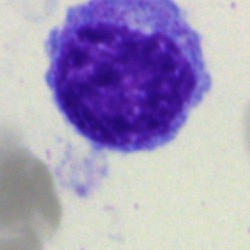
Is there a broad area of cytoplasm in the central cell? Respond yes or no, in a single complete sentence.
No, what surrounds the nucleus is just a narrow rim of cytoplasm.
